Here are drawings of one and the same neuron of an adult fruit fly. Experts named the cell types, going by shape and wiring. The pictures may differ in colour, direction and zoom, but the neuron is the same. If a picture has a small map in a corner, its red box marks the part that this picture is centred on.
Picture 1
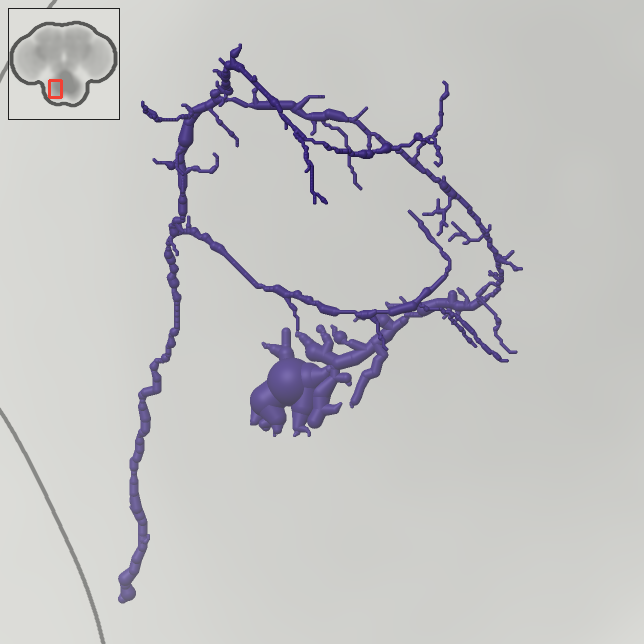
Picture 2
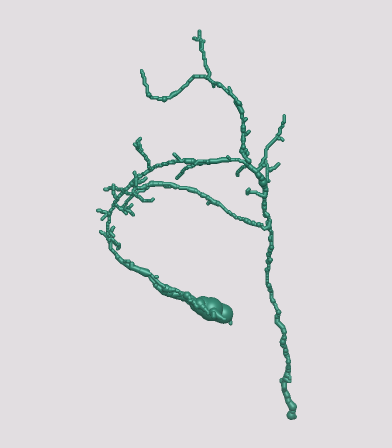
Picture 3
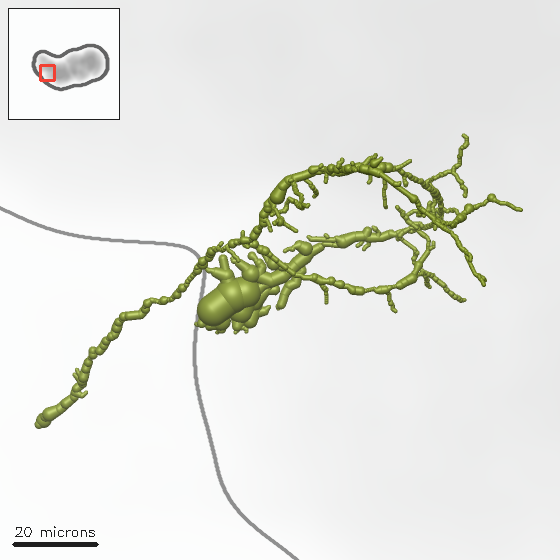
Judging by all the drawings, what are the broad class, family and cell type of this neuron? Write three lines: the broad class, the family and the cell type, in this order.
motor neuron of the nerve cord
hemilineage 20B.21B.22B
Sternal posterior rotator MN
